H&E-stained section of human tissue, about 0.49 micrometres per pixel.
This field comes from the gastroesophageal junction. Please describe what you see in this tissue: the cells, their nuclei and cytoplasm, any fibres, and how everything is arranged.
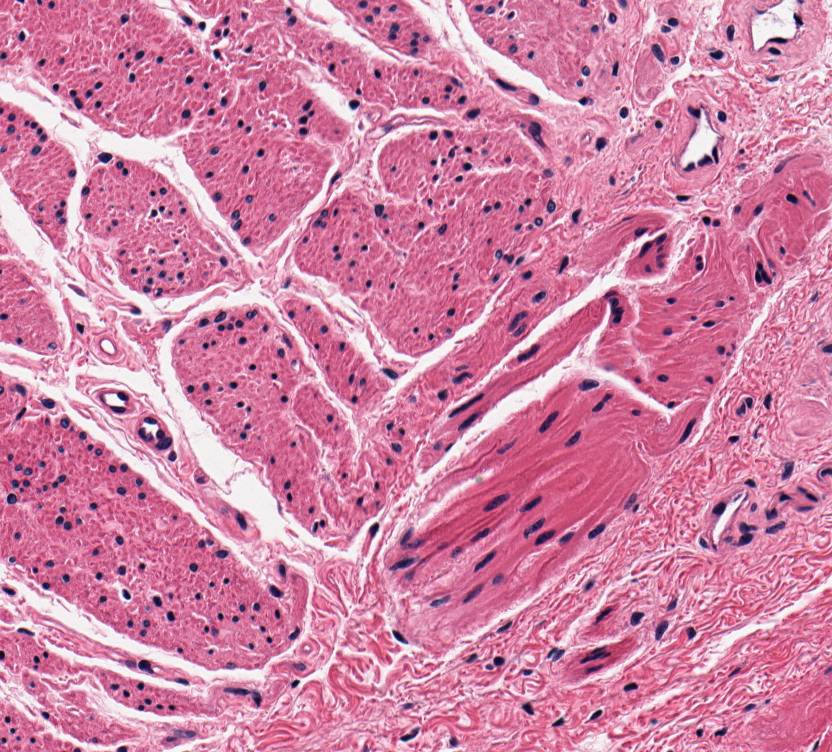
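Bundles of smooth muscle fill the left and centre, with looser connective tissue along the right side. On the left they're cut across, showing round nuclei scattered through pink cytoplasm. Centre-right, they're cut lengthwise, and the elongated, blunt-ended nuclei run from lower left to upper right. Thin septa of pink fibrous connective tissue separate the bundles.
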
